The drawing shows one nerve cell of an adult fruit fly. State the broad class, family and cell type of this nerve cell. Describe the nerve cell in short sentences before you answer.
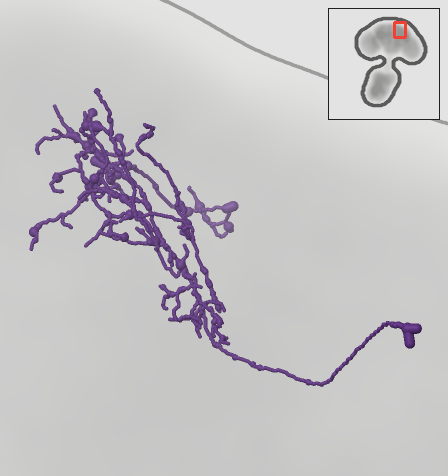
The picture shows dozens of branch ends. In this view it is wider than it is tall. It is a central-brain intrinsic neuron. The family is hemilineage EBa1. The cell type is CRE055.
